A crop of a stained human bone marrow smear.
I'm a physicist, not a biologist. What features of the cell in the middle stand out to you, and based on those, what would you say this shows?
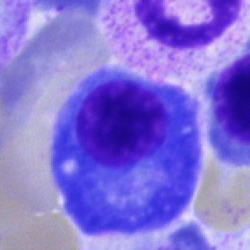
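First, the outline is rounded and smooth. Second, the cytoplasm is plentiful and broadest below the nucleus, where it holds a paler area. Third, a small, round, clear vacuole sits in its lower left part. The cell is a plasma cell.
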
